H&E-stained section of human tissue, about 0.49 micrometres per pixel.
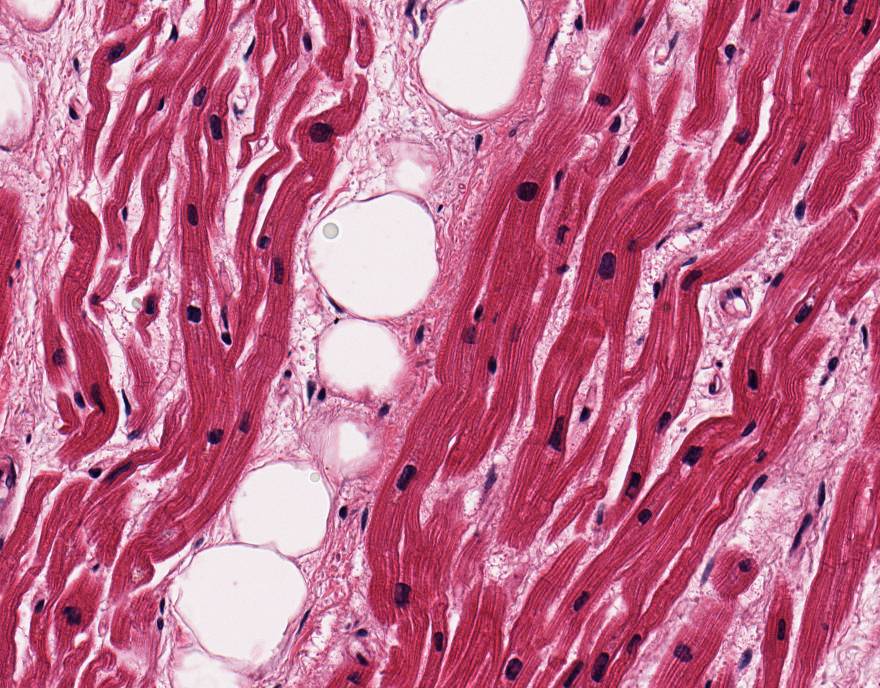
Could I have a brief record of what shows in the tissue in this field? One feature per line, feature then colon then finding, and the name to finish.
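Layout: two broad muscle masses flanking a vertical band of loose stroma and fat, centre-left
Fibres: branching, joining neighbouring fibres
Orientation: mostly oblique, lower left toward upper right
Nuclei: single, oval, central within each fibre
Identity: atrial appendage of the heart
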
